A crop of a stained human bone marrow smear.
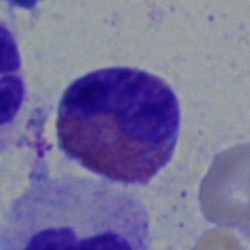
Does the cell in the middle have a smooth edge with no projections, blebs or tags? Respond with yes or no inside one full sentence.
Yes, the edge of the cell is even, with no ragged parts or projections.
